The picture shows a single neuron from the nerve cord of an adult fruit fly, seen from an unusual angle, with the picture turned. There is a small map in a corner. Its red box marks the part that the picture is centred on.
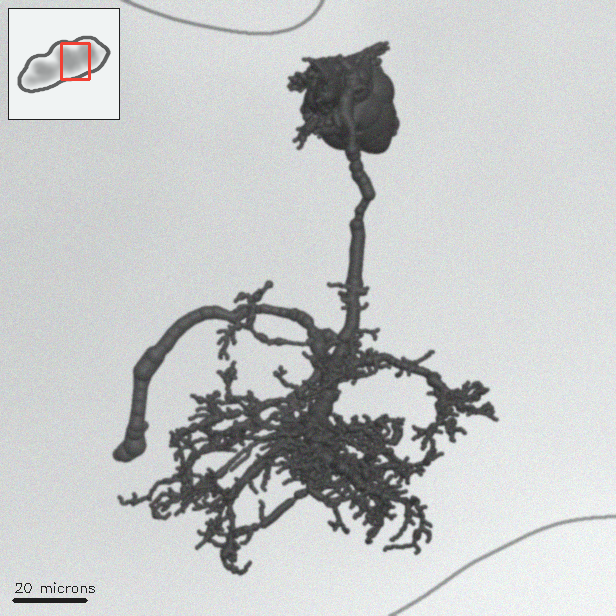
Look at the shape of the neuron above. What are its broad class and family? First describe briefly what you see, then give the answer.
From top to bottom in the picture it spans about 150 microns. The picture shows more than a hundred branch ends. This is a nerve-cord intrinsic neuron. Its family is hemilineage 03B.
